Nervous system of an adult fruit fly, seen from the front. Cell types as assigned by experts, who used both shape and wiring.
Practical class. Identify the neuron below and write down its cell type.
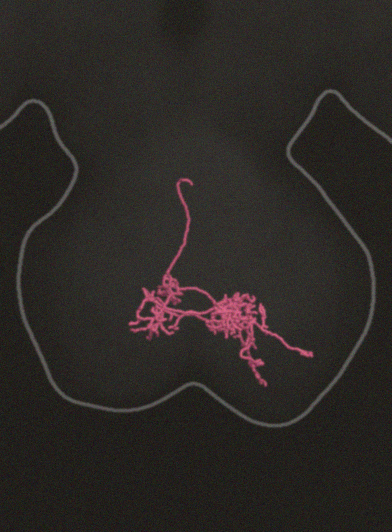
IN12B004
